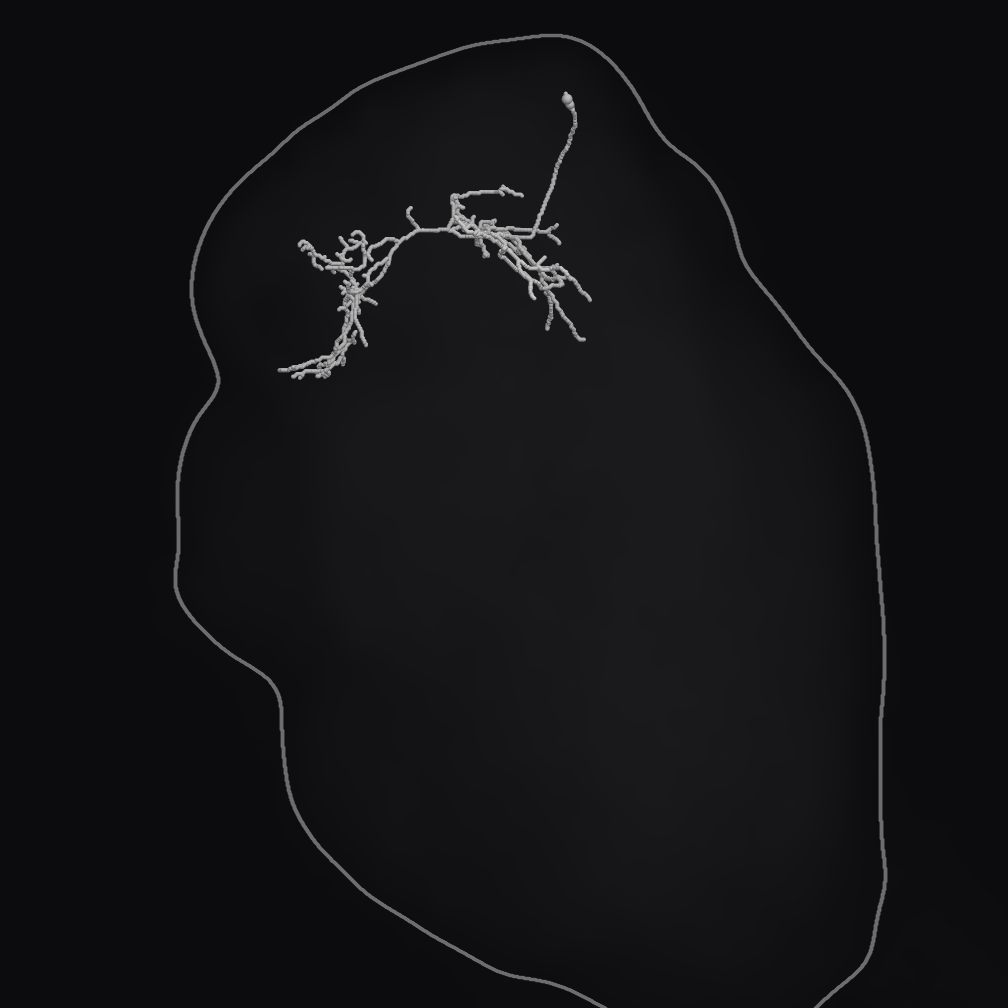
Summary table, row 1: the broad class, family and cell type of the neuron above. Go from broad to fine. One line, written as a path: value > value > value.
central-brain intrinsic neuron > hemilineage SMPp&v1_posterior > SMP447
